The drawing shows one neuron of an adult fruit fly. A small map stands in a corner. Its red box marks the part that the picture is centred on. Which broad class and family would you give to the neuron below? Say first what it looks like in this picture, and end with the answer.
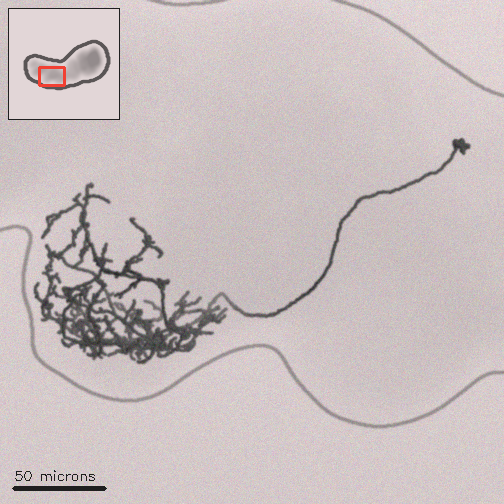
The cell body can be seen at the upper right of the picture. From left to right in the picture it spans about 250 microns. The picture shows dozens of branch ends. It is a nerve-cord intrinsic neuron. Its family is hemilineage 01A.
